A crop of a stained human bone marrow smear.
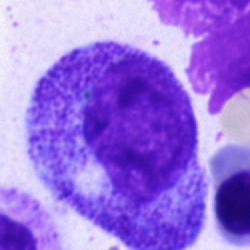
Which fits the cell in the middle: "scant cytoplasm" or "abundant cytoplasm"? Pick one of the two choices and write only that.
Abundant cytoplasm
